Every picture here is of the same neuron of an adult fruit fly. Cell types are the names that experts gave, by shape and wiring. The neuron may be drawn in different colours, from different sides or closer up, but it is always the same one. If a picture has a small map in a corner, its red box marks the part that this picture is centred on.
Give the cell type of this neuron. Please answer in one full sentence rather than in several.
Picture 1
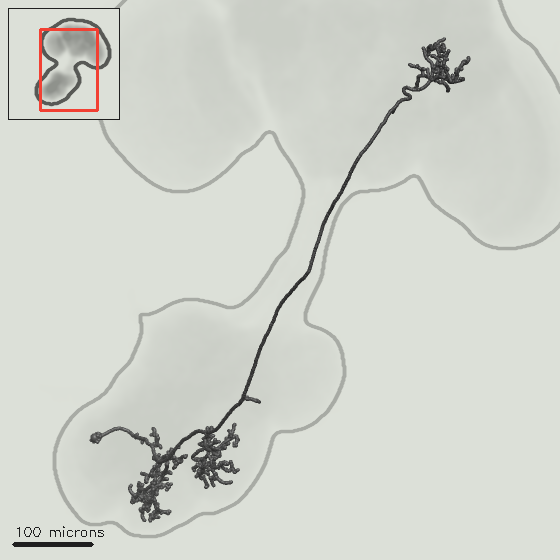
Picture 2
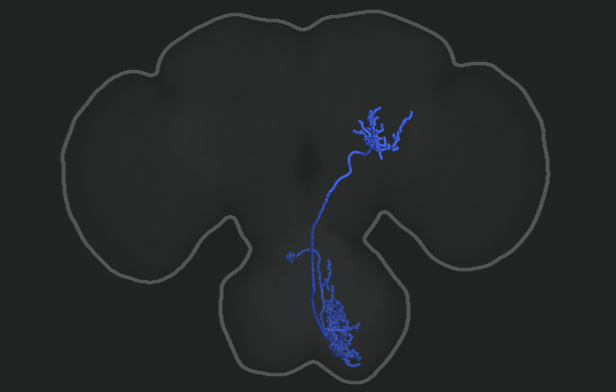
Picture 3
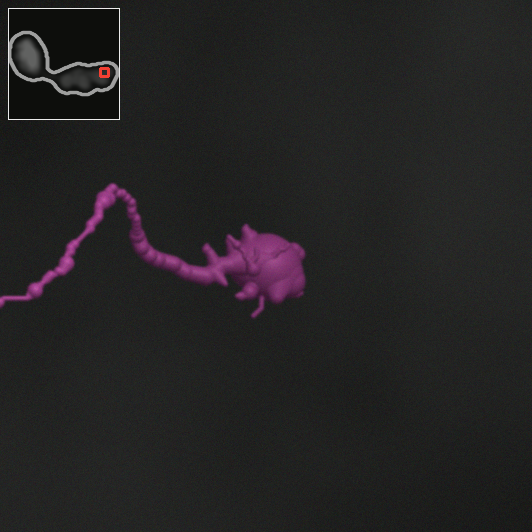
It is AN09B012 that is the cell type of the neuron.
